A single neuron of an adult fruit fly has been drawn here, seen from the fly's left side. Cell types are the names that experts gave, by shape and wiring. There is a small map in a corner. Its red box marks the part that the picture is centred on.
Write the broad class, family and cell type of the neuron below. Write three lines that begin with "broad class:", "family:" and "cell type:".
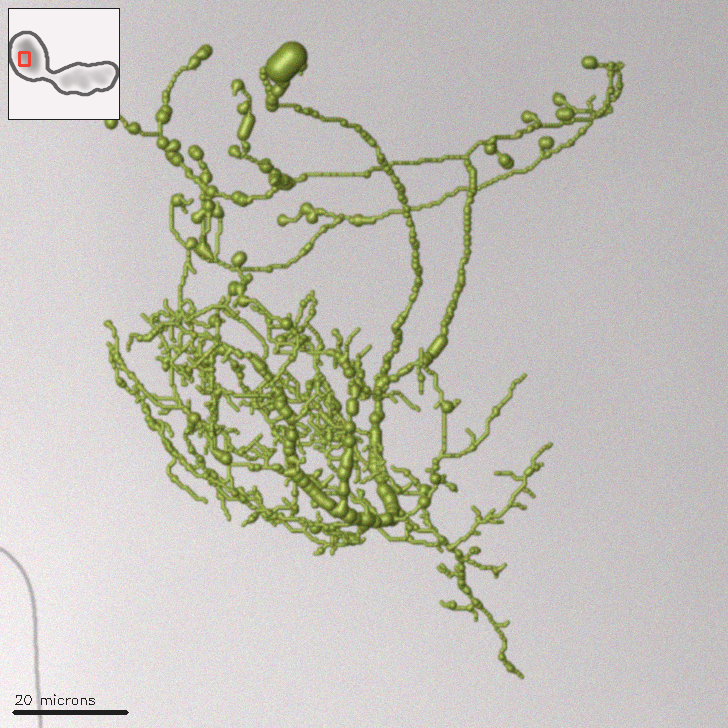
broad class: central-brain intrinsic neuron
family: hemilineage VLPl&d1_lateral
cell type: AVLP263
